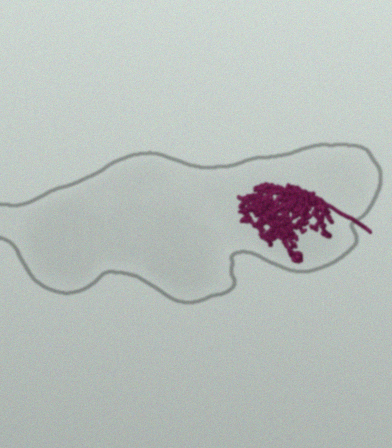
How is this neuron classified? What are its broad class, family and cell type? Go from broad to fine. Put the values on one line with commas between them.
motor neuron of the nerve cord, hemilineage 24B.25B, MNhl29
